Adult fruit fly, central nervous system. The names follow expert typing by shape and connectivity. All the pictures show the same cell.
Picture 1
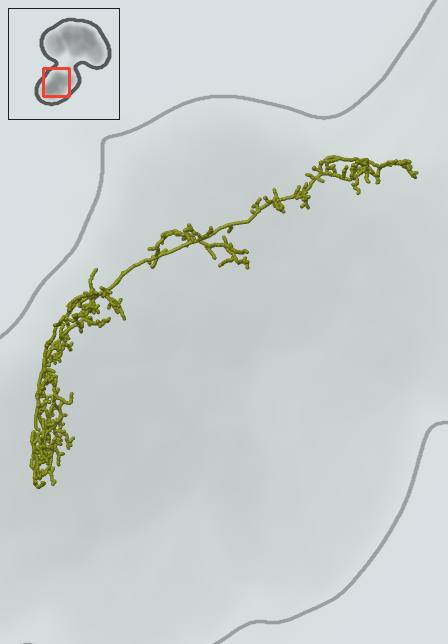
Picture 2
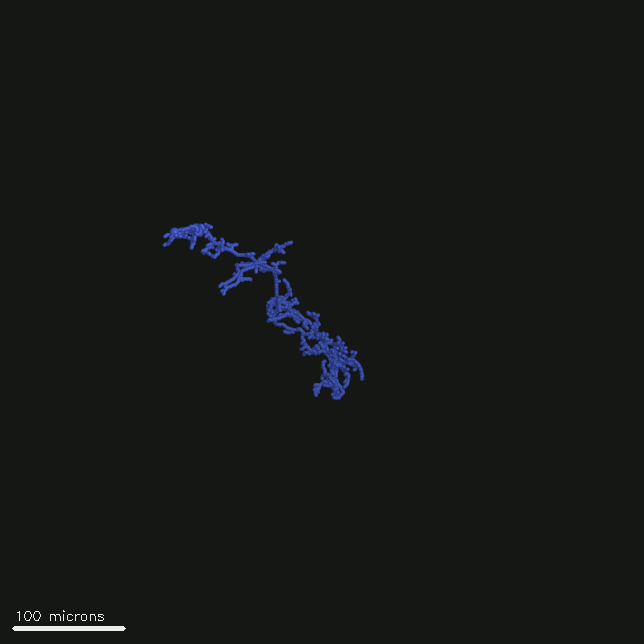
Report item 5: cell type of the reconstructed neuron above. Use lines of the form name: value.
cell type: IN11A048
